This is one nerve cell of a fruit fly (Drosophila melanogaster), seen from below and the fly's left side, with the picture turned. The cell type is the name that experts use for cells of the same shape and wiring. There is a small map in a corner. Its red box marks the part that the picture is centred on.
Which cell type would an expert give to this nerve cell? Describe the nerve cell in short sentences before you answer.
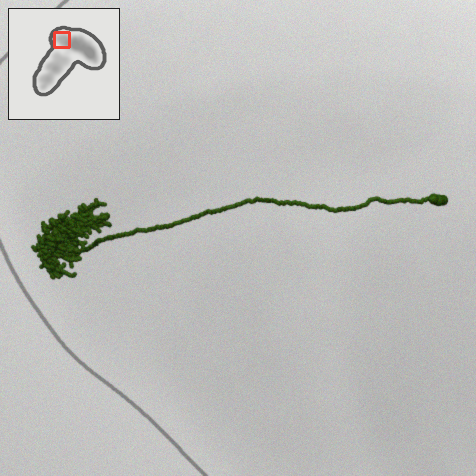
The cell body can be seen on the right of the picture. In this view it is more than twice as wide as it is tall. Its broad class is optic-lobe intrinsic neuron. The cell type is Pm1.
